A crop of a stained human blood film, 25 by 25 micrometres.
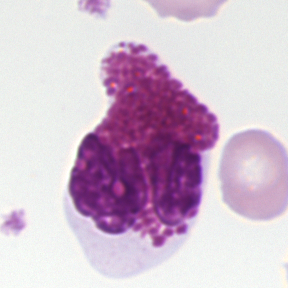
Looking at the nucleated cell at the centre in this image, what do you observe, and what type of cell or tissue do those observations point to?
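Coarse, dark purple granules crowd this cell, heaped most densely in its upper half. In the lower part, the nucleus shows as two dark lobes lying side by side. A few tiny orange-red dots are scattered among the purple granules. This is an eosinophil.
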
